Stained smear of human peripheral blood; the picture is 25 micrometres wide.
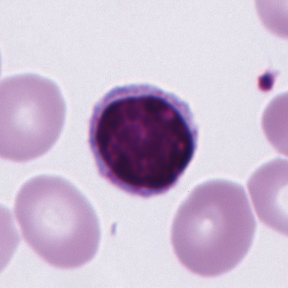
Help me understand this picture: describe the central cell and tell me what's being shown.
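The central cell has a slightly ragged edge rather than a smooth one. Its cytoplasm forms only a thin rim around the nucleus and shows no vacuoles, and no nucleoli are visible in the nucleus. This is a large granular lymphocyte.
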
